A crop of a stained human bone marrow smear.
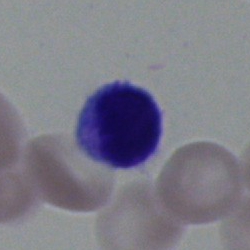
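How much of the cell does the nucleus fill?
Nearly all of it, stained dark purple; only a thin, slightly paler blue-purple rim shows at the left edge.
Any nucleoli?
None, and no granules in the cell either.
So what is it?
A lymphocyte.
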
